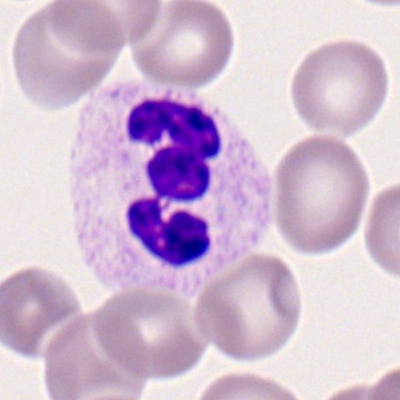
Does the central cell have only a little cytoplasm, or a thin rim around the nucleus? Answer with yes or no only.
No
